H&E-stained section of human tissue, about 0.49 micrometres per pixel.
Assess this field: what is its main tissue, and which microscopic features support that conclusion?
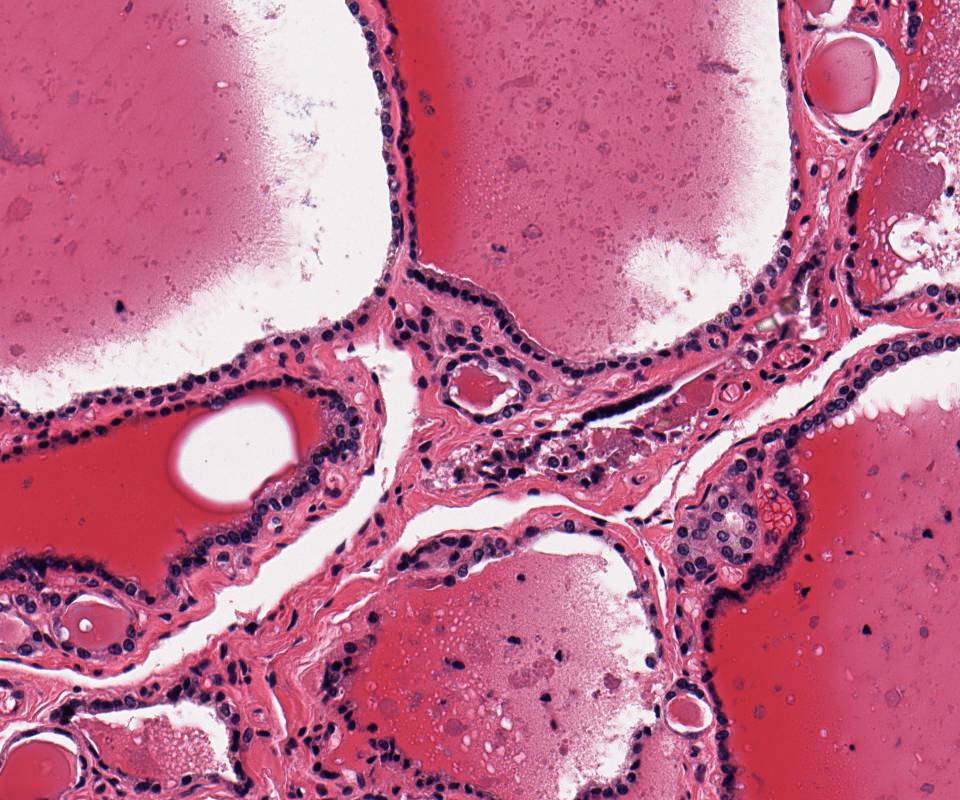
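This is thyroid follicle. Large colloid-filled follicles with narrow stromal bands between them fill most of the field. A single layer of flattened to low cuboidal cells with small, round, dark nuclei lines them.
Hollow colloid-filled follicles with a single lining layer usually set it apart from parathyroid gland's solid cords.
Their colloid stains pink to red, with scattered small vacuoles.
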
